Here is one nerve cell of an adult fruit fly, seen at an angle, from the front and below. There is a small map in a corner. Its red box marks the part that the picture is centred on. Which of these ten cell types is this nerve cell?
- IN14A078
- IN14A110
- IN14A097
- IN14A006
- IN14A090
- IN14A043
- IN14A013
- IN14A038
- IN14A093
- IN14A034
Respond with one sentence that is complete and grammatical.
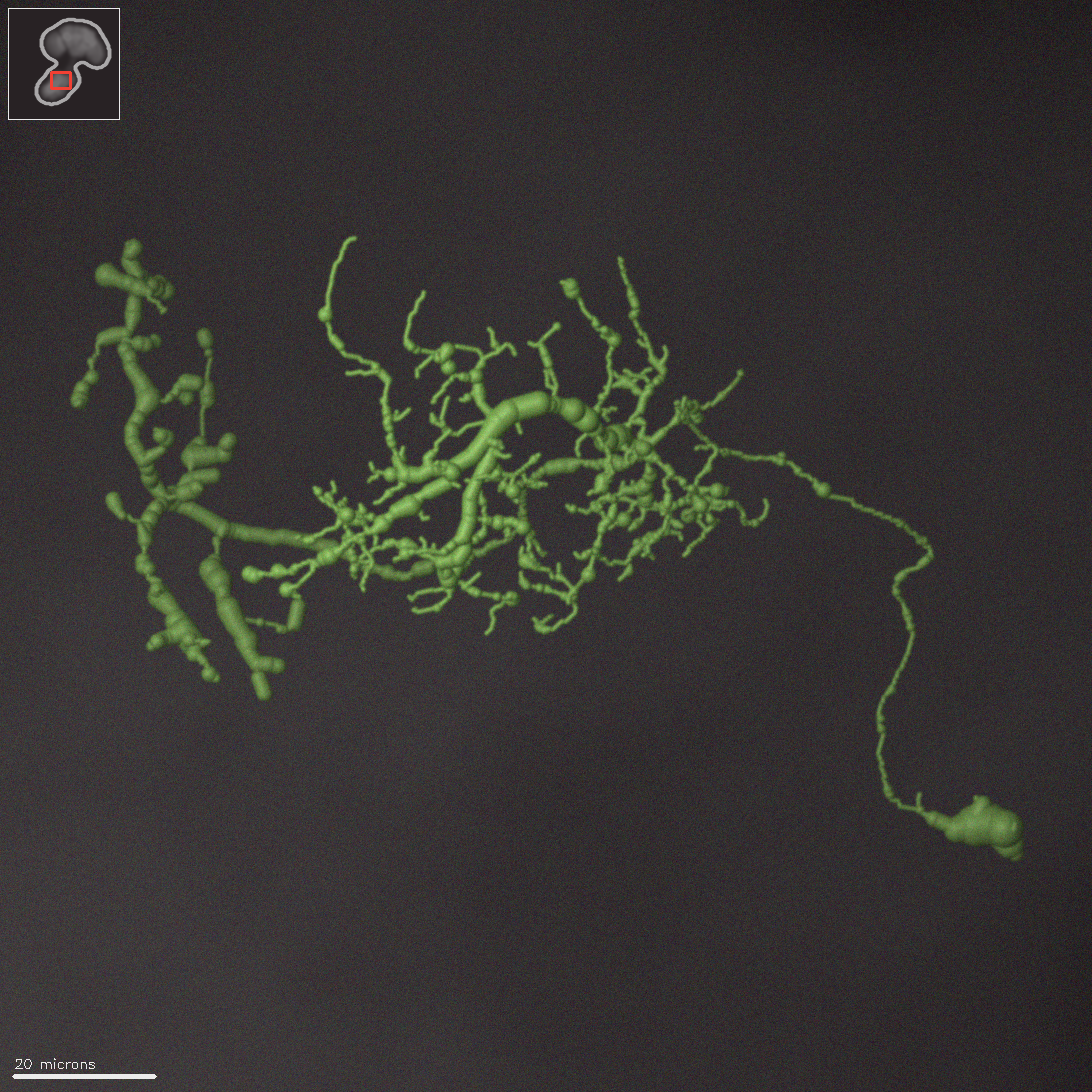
The cell type for the nerve cell is IN14A013.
